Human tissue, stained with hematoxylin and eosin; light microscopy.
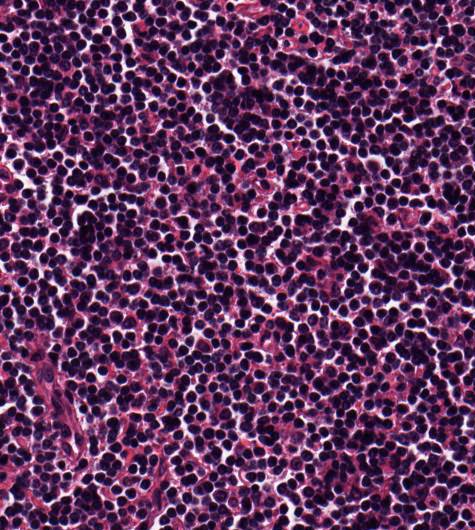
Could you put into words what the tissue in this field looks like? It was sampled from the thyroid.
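Diffuse, even sheet of densely packed small round cells throughout; no nodular arrangement. Small cells: thin rim of cytoplasm around each nucleus. Scattered among the small dark cells, a few larger cells with paler nuclei and more pink cytoplasm. Lower left edge: short oblique band of elongated spindle-shaped nuclei with pink fibres running through the cells.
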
